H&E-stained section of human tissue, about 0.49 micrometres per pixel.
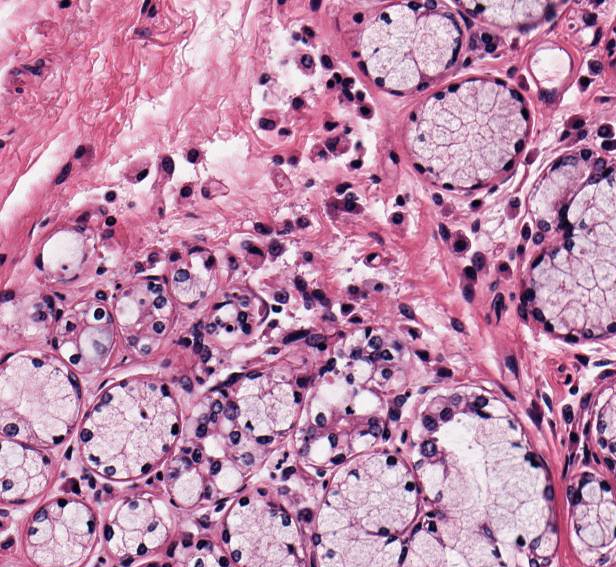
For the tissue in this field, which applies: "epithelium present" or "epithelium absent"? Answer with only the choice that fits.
Epithelium present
